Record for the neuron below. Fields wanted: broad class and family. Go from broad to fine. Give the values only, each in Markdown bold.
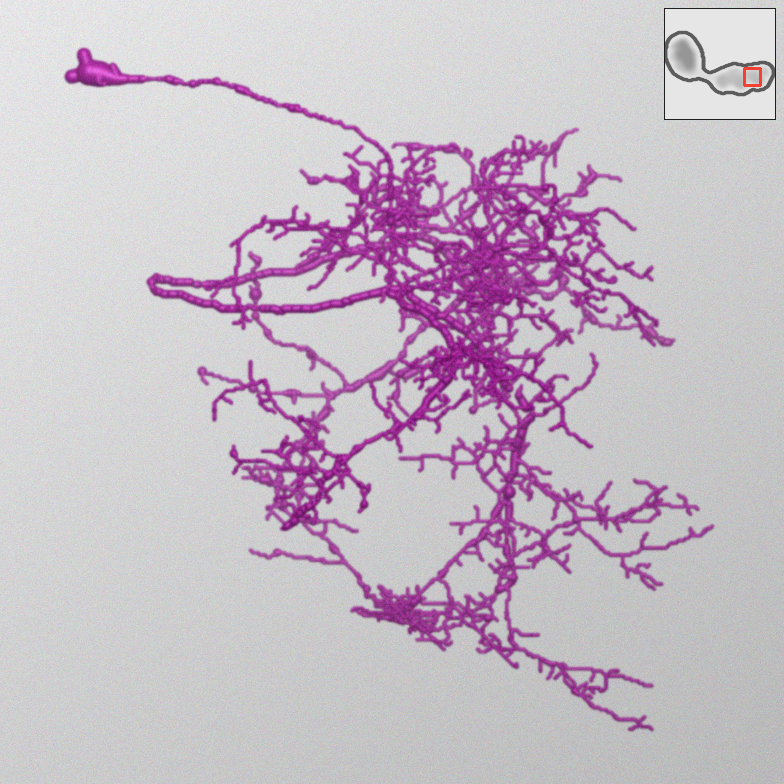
**nerve-cord intrinsic neuron**, **hemilineage 19B**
